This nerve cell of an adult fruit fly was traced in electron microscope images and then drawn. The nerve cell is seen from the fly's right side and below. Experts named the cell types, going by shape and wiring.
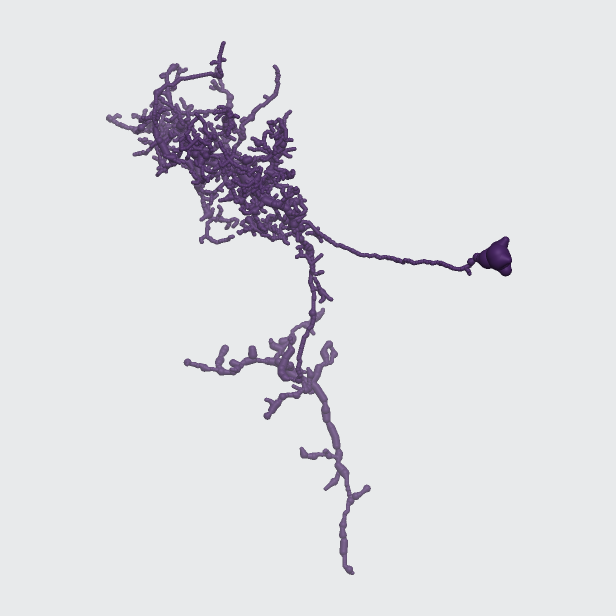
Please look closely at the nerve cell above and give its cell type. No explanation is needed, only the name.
LHAV2b2_d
